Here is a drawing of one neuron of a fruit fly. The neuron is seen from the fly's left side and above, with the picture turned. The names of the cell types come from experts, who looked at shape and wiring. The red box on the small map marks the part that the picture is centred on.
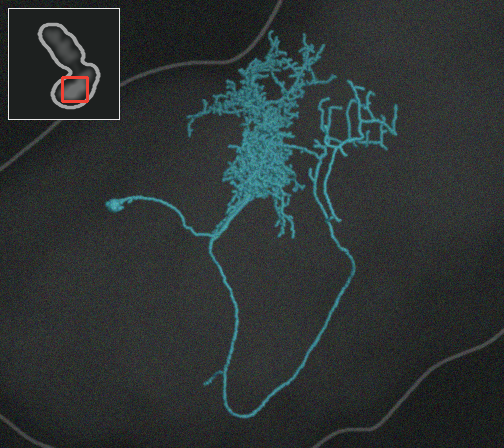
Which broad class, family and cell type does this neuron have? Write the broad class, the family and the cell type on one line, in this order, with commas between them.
central-brain intrinsic neuron, hemilineage DM6_central2, PS274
